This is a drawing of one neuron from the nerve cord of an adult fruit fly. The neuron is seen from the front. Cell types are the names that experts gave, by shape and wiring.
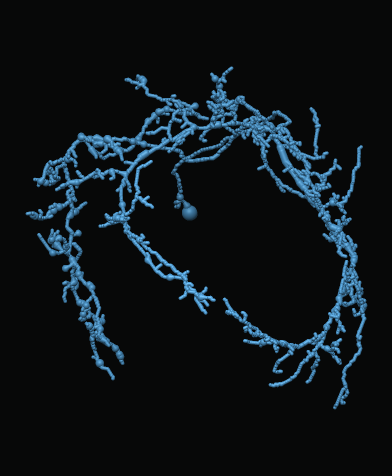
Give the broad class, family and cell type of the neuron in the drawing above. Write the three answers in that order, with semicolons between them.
nerve-cord intrinsic neuron; hemilineage 03A; IN03A055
